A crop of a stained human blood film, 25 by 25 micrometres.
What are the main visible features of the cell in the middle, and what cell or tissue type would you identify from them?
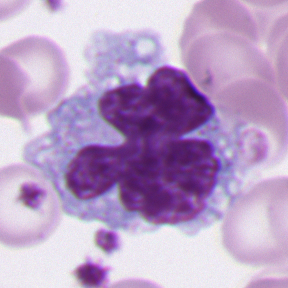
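The cytoplasm is abundant and pale grey-blue, with fine, faint, dust-like lilac granules and several small clear vacuoles, most visible above the nucleus. The nuclear lobes are broad and joined by wide bands rather than thin threads. The cell is a monocyte.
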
